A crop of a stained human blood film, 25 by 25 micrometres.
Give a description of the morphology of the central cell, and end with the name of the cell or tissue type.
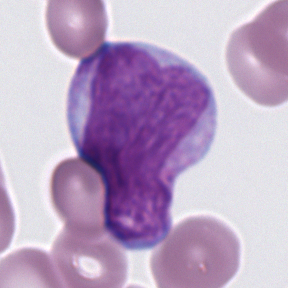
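First, the outline is bulb-shaped, broad at the top and narrowing toward the bottom. Next, the nucleus fills most of the cell and reaches down into its narrow lower end. Then the cytoplasm: it is pale greyish-blue, and no distinct granules appear in it. This is an atypical promyelocyte.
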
